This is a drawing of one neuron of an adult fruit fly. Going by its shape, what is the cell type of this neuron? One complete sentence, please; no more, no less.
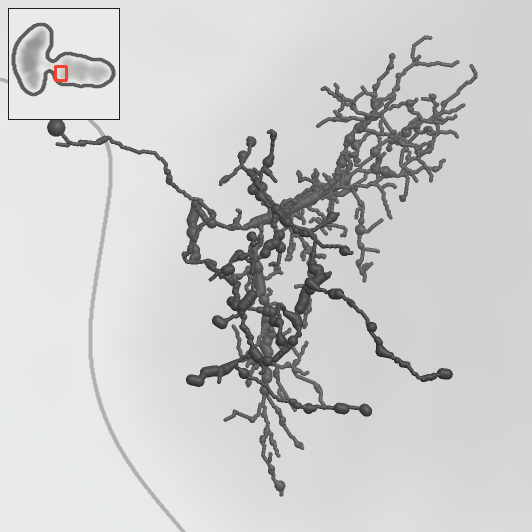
A cell of type IN08A021 is what this neuron is.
